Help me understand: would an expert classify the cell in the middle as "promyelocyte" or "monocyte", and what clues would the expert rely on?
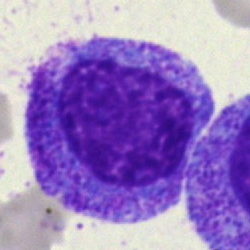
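Verdict: promyelocyte. Outline round, edge slightly ragged. Broad rim of cytoplasm on all sides of the nucleus. Bluish cytoplasm with fine purple granules scattered throughout. No clear vacuoles.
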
